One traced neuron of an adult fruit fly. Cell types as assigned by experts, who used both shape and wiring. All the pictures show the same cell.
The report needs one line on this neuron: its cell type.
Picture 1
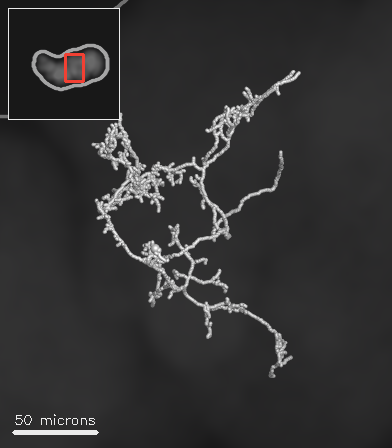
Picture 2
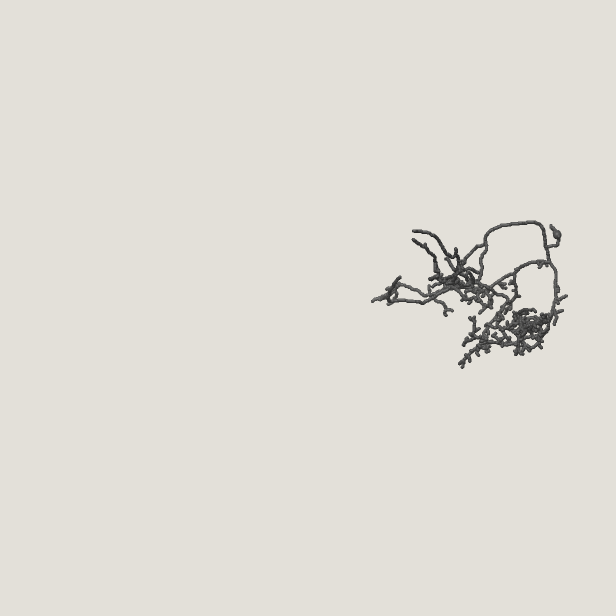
PVLP206m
